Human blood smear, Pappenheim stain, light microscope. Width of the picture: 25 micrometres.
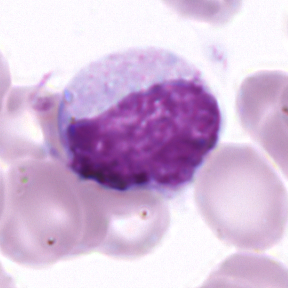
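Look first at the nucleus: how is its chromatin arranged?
Coarse and clumped, with darker and paler patches; the nucleus is about 14 by 9 micrometres and fills about 60% of the cell's area.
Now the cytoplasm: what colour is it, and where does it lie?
It is pale lilac-blue, forms a broad crescent above and to the left of the nucleus, and is sprinkled with many fine pink-violet granules.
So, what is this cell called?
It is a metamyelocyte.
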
